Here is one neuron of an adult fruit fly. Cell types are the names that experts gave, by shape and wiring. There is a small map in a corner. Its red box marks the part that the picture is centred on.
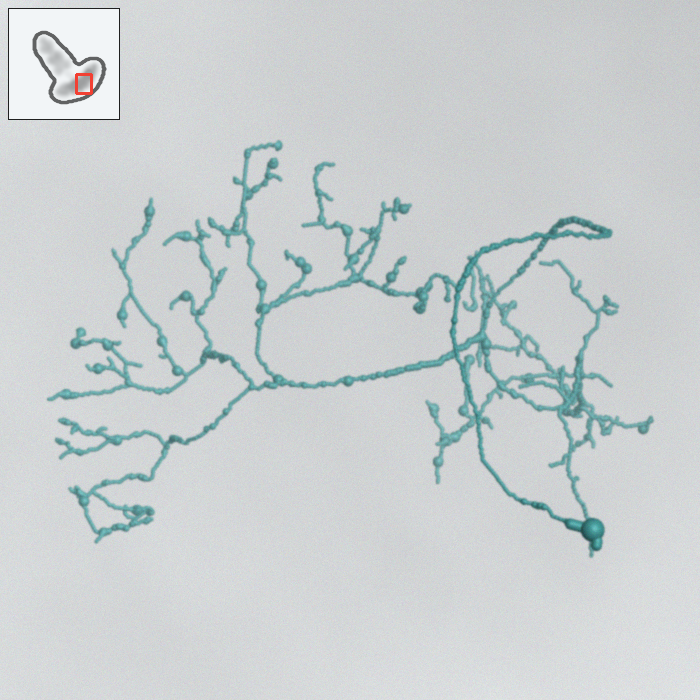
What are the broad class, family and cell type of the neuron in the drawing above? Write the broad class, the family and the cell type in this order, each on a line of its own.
central-brain intrinsic neuron
hemilineage LALv1_dorsal
FB5W_a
